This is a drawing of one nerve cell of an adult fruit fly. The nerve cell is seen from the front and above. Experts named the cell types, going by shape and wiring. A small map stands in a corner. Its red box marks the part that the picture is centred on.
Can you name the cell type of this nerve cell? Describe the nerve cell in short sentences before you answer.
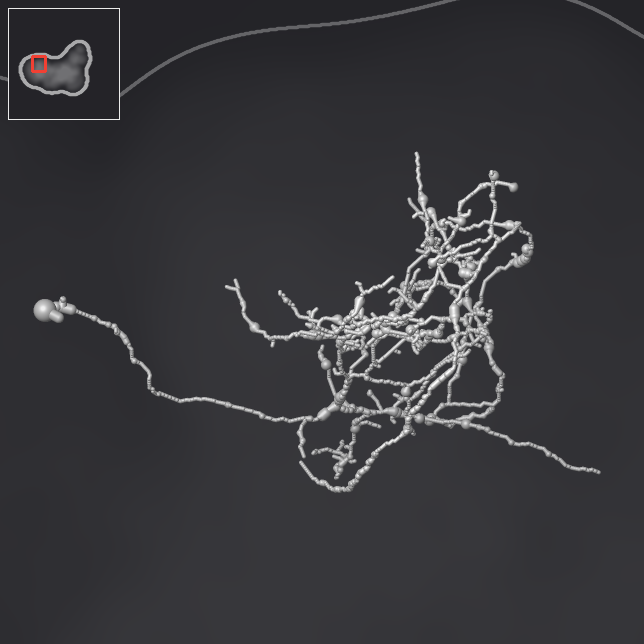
Its cell body lies on the left of the picture. Dozens of branch ends can be seen. It is a central-brain intrinsic neuron. The cell type is LHAD1a2.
